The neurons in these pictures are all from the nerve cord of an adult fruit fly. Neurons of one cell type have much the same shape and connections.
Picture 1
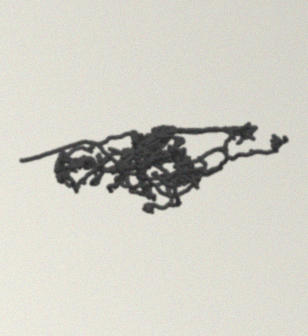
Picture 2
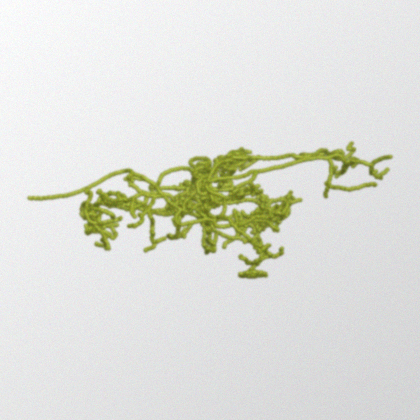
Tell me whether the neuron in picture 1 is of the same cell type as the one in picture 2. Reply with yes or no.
yes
